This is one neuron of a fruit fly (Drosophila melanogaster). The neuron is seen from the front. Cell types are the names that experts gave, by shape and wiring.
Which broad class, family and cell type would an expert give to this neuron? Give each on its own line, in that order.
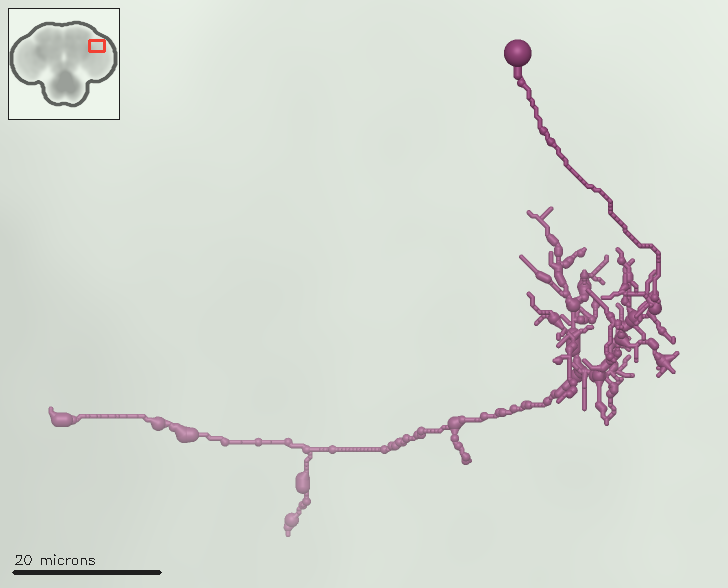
optic-lobe intrinsic neuron
TmY
TmY3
